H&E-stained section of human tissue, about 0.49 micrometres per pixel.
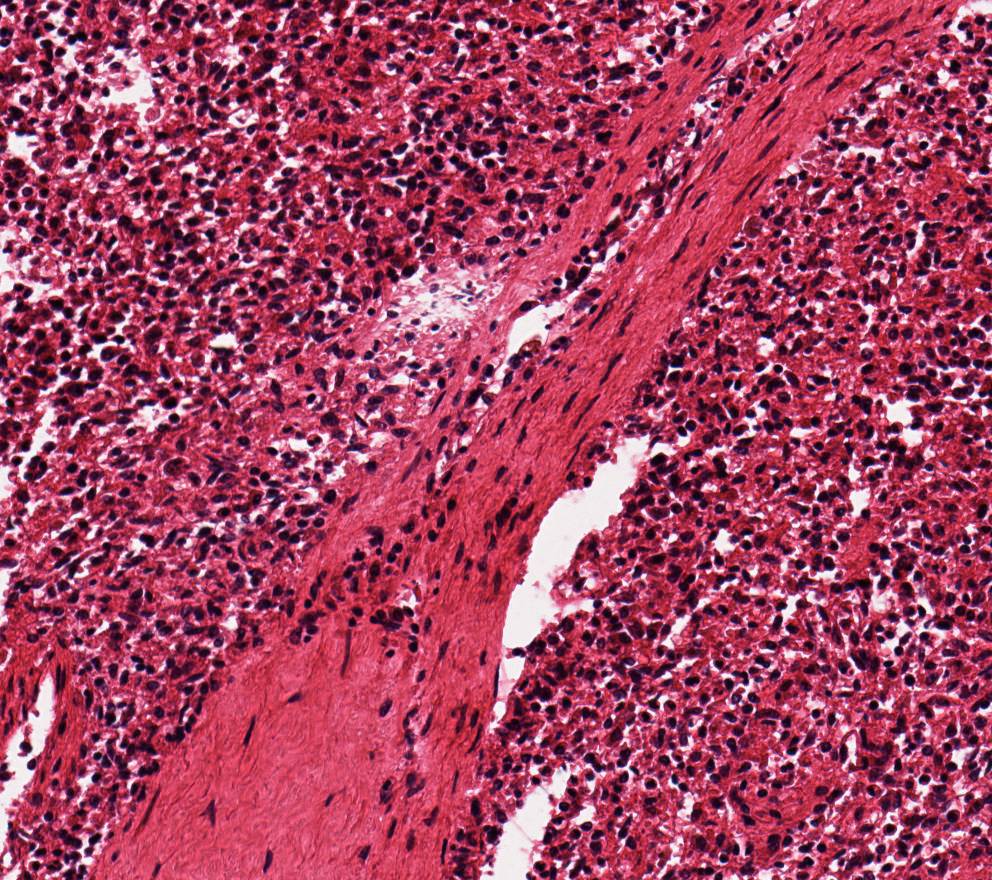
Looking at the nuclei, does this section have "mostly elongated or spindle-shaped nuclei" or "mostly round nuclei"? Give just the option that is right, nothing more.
Mostly round nuclei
